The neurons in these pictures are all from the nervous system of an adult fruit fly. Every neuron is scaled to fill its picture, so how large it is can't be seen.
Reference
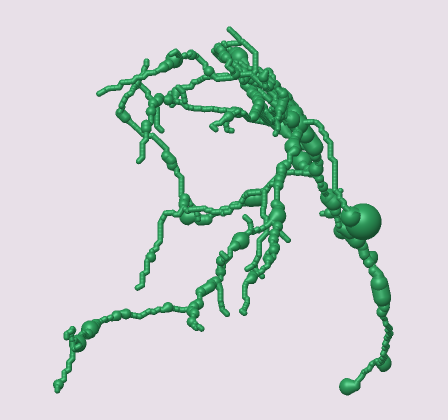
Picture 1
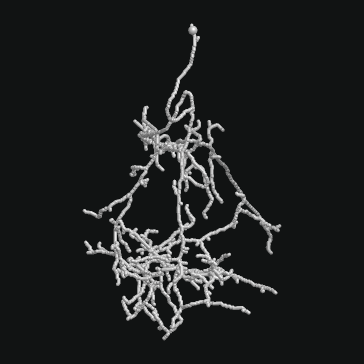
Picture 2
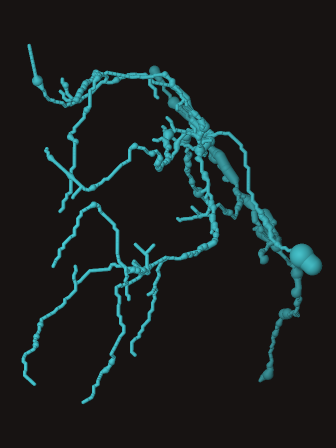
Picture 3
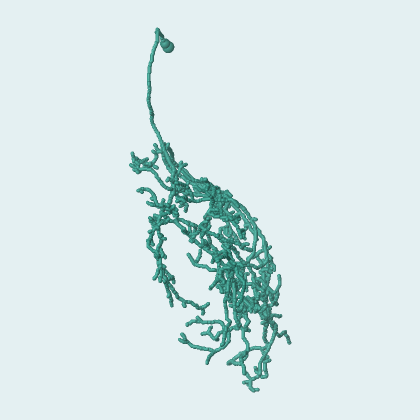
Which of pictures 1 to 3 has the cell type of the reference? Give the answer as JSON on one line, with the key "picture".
{"picture": 2}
